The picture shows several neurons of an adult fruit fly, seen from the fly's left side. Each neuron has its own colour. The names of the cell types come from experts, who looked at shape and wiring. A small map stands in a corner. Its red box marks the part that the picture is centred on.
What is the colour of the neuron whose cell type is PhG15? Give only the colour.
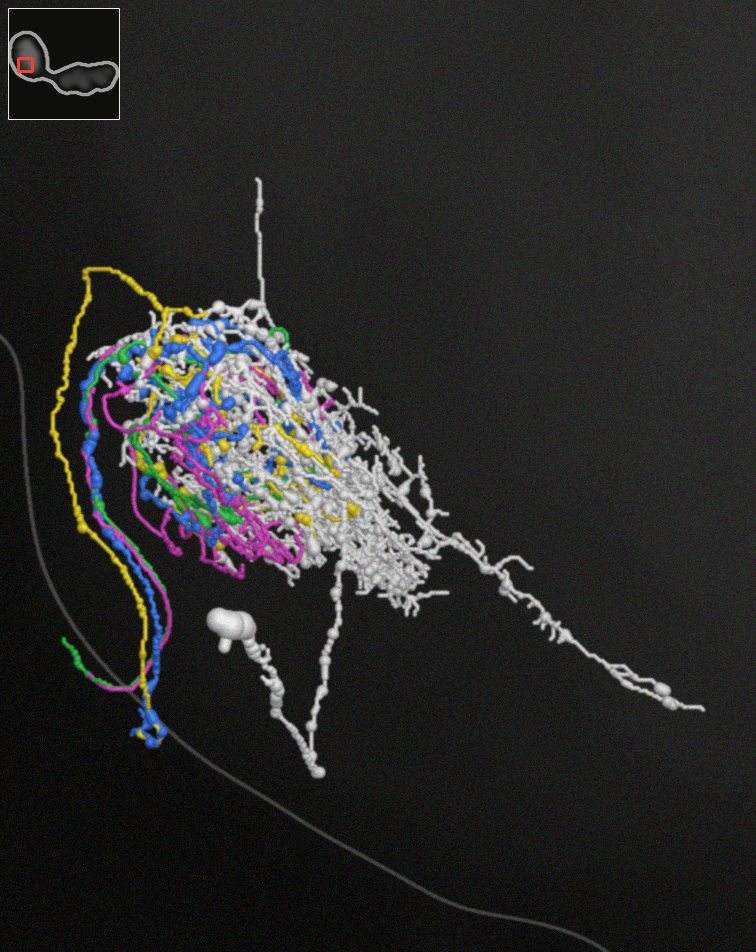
yellow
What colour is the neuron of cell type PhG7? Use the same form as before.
green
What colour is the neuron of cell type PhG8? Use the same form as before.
magenta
